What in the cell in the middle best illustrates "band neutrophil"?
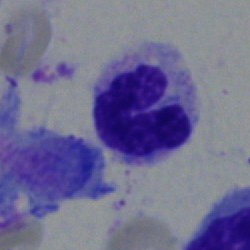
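Let me see: the nucleus is deeply indented, bent into a C or horseshoe shape, and that goes with a band neutrophil.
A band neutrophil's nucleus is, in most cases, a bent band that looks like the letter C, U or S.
The notch in this nucleus opens toward the right side of the cell. Its chromatin, as far as I can judge, is dark purple and clumped. Around the nucleus runs a pale greyish-lilac rim of cytoplasm.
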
